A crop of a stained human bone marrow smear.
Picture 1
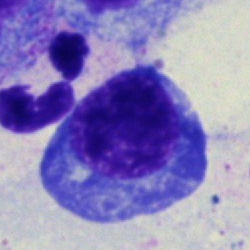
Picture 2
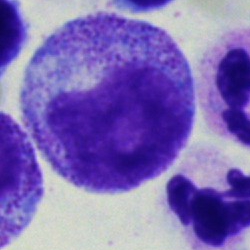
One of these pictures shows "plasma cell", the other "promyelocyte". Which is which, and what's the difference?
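Picture 1: plasma cell. Picture 2: promyelocyte. Cytoplasm lies on opposite sides of the nucleus: widest below it in picture 1, above it in picture 2, where the nucleus sits in the lower part of the cell. Pale zones are placed differently too: just below and left of the nucleus in picture 1, just above it in picture 2. Picture 2: fine reddish-purple granules scattered through the cytoplasm.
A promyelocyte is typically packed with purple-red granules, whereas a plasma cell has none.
Picture 2 chromatin: deep purple, fairly fine and even, without coarse clumps.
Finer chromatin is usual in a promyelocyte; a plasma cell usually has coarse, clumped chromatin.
Picture 1 chromatin: dark purple, with small paler spots scattered through it. Picture 1 cytoplasm: plentiful, deep blue.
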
